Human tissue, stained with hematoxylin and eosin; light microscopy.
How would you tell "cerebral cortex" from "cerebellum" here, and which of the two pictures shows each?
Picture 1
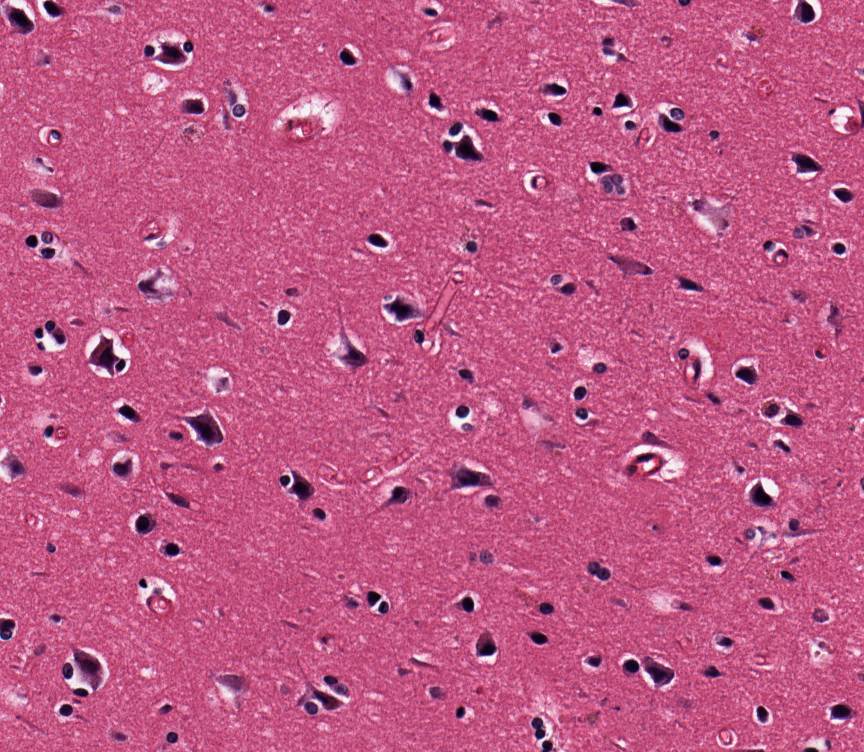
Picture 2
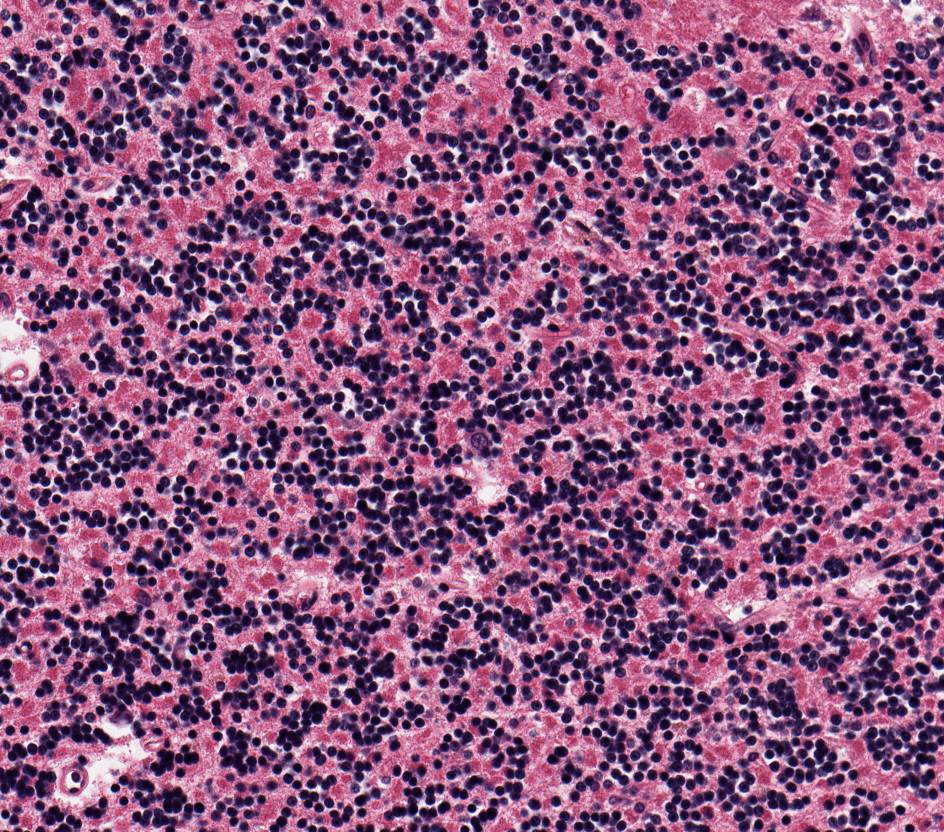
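Cerebral cortex is shown in picture 1 and cerebellum in picture 2. Neither field forms glands; cells in picture 1 lie singly and scattered, whereas small, round, dark nuclei with very scant cytoplasm are densely packed across picture 2. Picture 1 contains larger triangular neurons tapering into a process, as at the centre, some larger cell bodies with small dark nuclei pressed against their edge, and evenly spread small, round, dark glial nuclei with little cytoplasm. Picture 2 has irregular, finely granular pink islands between its nuclear clusters, and no fat cells.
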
